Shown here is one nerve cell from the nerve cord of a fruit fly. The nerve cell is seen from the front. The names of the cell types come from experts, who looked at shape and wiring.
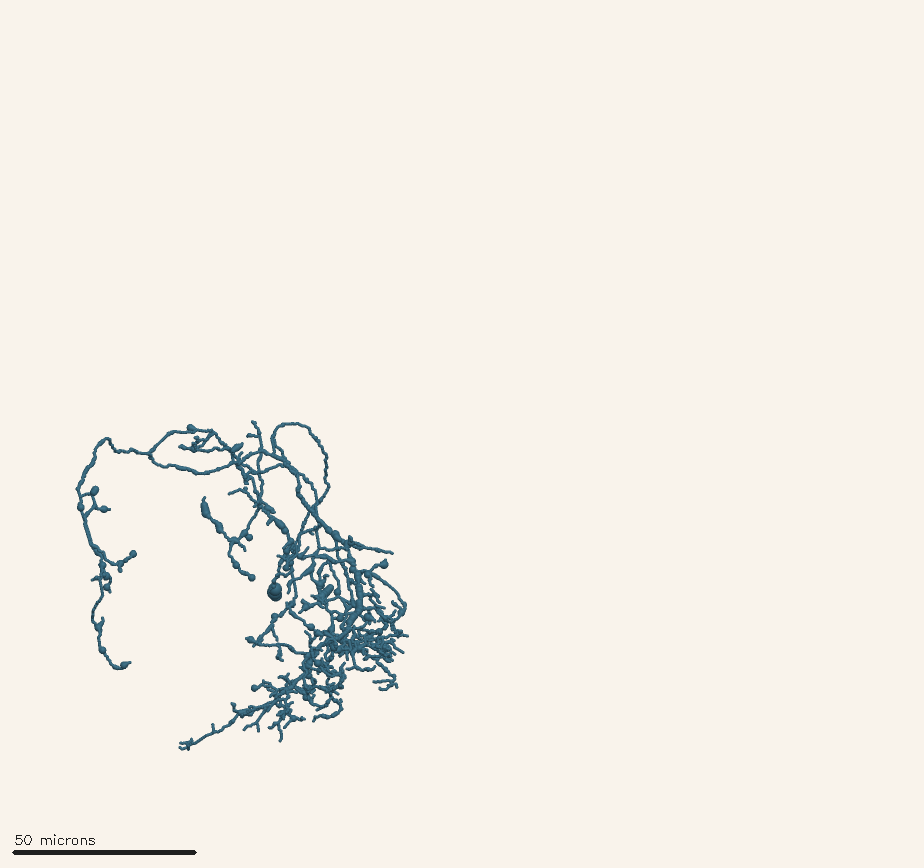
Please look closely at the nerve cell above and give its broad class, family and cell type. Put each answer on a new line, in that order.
nerve-cord intrinsic neuron
hemilineage 03A
IN03A076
